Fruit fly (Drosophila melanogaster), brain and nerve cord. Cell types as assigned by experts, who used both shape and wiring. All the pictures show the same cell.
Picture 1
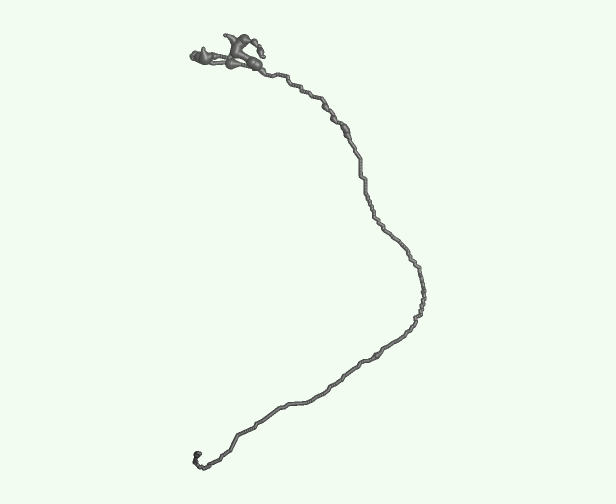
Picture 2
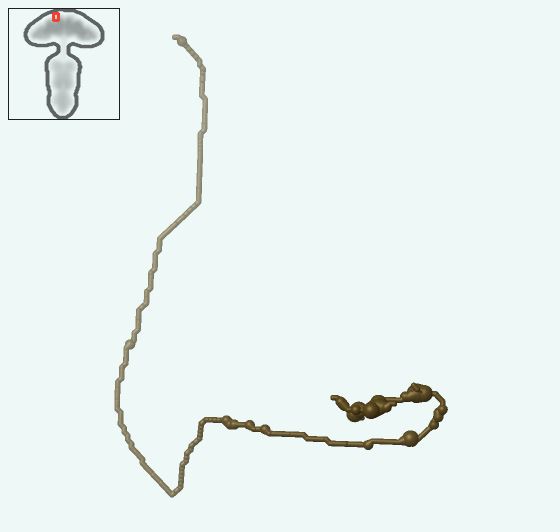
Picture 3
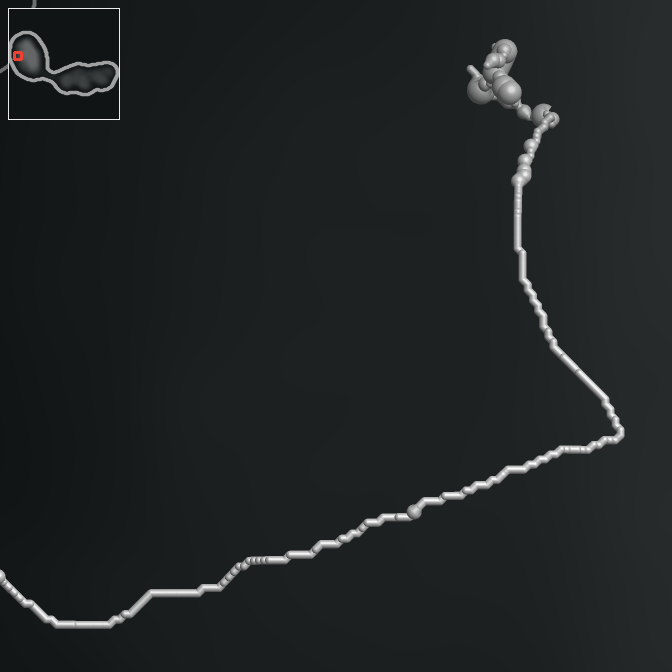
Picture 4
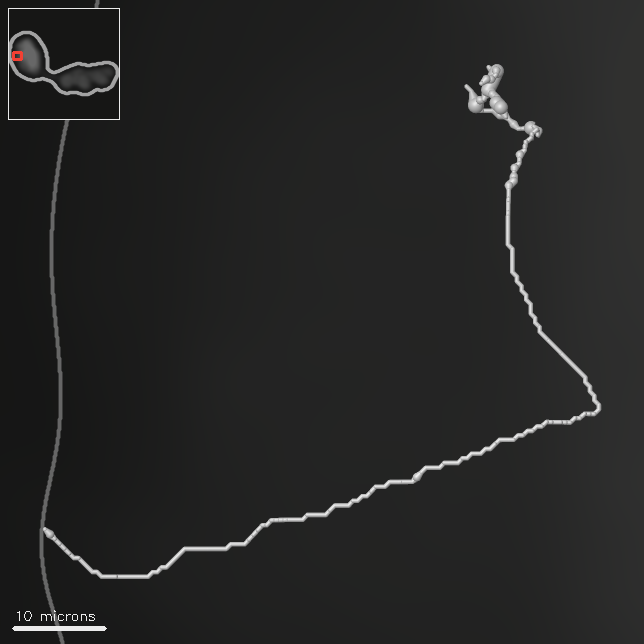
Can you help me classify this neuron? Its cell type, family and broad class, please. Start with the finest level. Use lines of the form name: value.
cell type: ORN_DL1
family: class olfactory
broad class: sensory neuron entering the brain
